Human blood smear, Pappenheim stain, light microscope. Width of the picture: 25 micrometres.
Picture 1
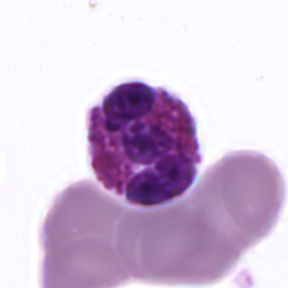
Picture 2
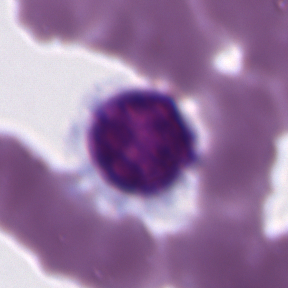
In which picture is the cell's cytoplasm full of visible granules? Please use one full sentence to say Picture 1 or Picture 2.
In picture 1, the cytoplasm of the cell holds many visible granules.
